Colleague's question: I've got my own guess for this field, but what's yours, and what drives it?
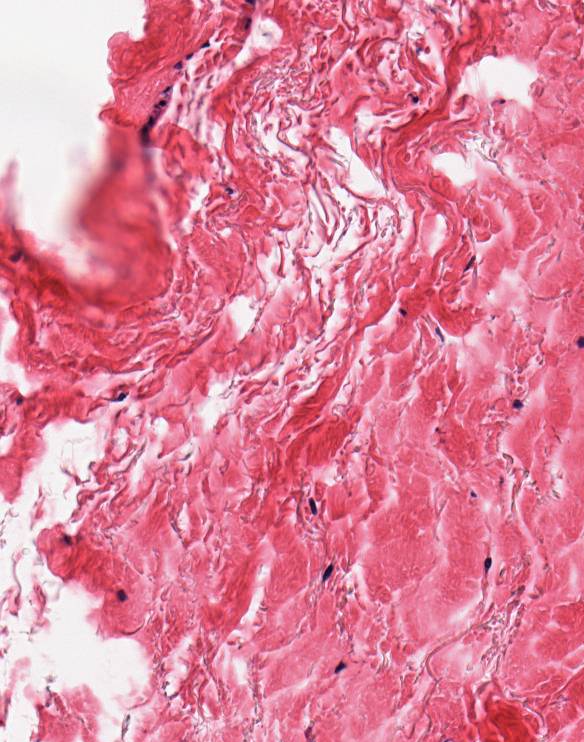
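The whole field is dermis: eosinophilic fibrous connective tissue with no epithelium anywhere. Nuclei are sparse, small, dark and elongated, lying singly between collagen bundles.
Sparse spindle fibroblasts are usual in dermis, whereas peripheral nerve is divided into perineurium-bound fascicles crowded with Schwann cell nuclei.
In the upper centre the fibres are looser and thinner, with many white clefts; empty white background lies beyond the tissue edge at upper left and along the lower left.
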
